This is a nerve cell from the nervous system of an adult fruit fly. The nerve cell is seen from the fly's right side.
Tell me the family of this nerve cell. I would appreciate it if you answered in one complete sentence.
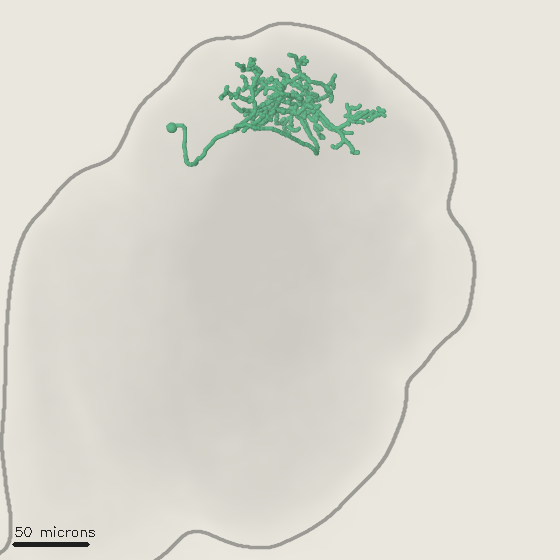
The nerve cell counts as part of family hemilineage DM3_dorso_medial.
